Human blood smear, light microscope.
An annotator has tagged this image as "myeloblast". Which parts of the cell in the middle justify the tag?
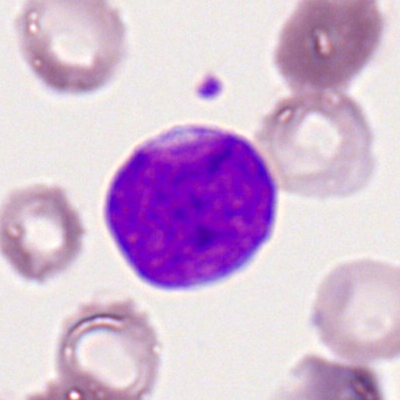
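Much in the middle cell goes with the name myeloblast. Around the deep purple nucleus the cytoplasm is very scant, hardly visible at all.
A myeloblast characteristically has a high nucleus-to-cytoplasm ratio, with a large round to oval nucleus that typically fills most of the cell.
So scant a rim of cytoplasm fits that ratio. The chromatin looks fine and fairly evenly spread, not coarsely clumped.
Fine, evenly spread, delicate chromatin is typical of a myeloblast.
The cell outline is round and smooth. None of the features seen here runs against the name.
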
